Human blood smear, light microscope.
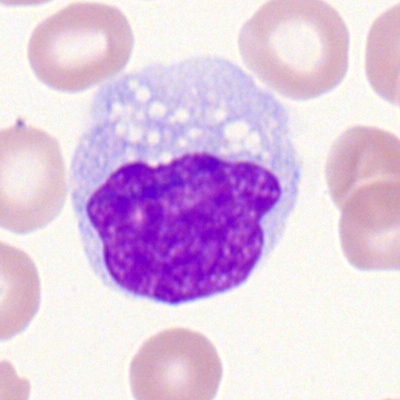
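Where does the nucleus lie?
In the cell's lower half.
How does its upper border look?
Irregular and bumpy, not smoothly curved.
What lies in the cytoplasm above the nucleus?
Many small clear vacuoles in abundant pale grey-blue cytoplasm.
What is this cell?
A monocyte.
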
